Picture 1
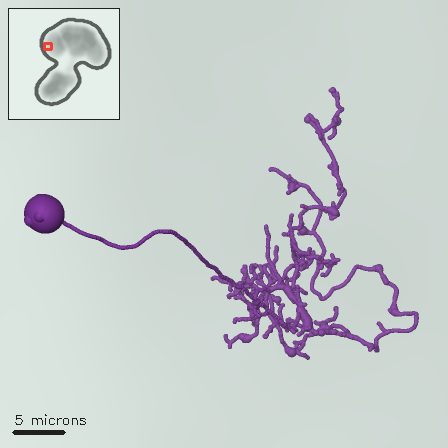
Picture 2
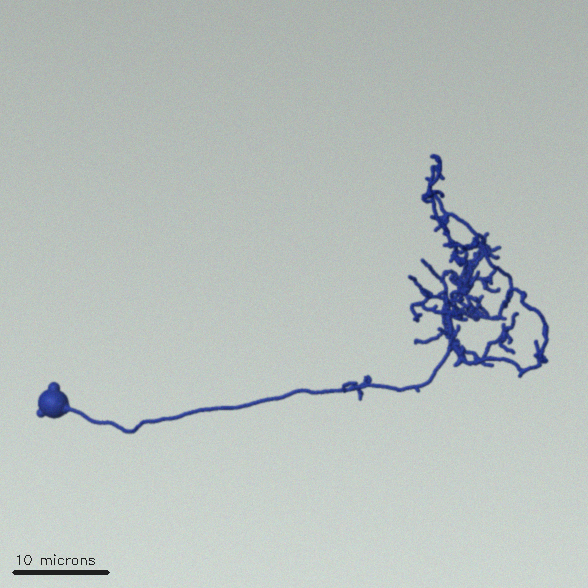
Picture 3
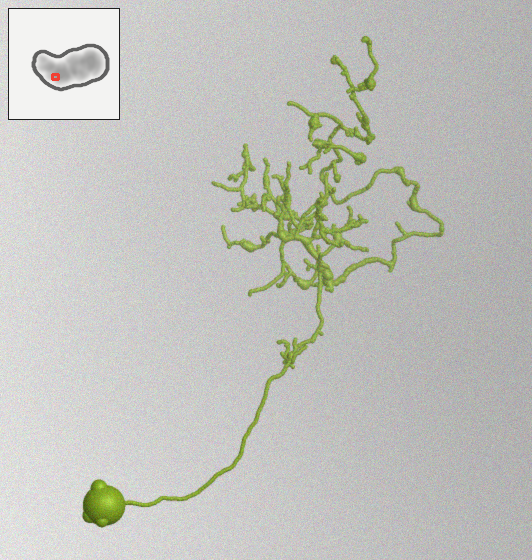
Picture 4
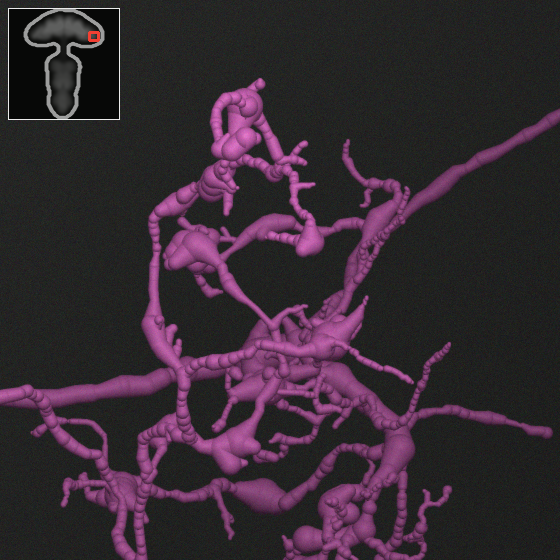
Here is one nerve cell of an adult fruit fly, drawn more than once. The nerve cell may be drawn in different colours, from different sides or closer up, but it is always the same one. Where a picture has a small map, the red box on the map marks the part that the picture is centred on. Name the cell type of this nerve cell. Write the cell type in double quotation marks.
"Cm1"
